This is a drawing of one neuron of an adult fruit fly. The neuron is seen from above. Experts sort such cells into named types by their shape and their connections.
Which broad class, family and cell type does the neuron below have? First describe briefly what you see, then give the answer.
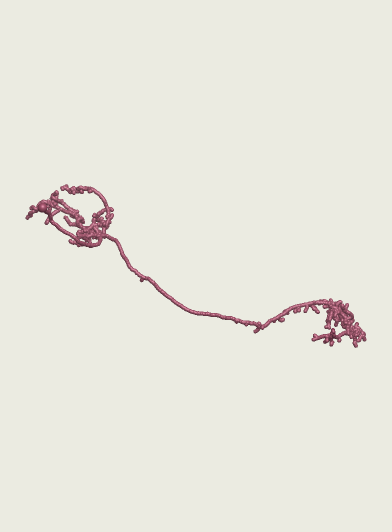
The cell body is on the left of the picture. In this view it is wider than it is tall. This is a central-brain intrinsic neuron. The family is hemilineage LHl2_ventral. It is of cell type CB3606.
